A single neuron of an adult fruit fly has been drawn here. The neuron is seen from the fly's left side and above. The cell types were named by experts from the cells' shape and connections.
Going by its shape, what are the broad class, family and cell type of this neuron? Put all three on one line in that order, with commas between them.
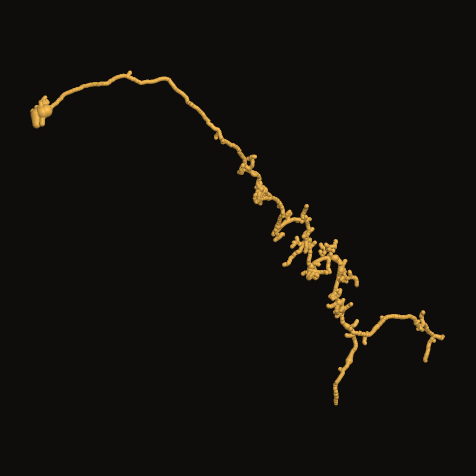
optic-lobe intrinsic neuron, Dm, Dm3a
